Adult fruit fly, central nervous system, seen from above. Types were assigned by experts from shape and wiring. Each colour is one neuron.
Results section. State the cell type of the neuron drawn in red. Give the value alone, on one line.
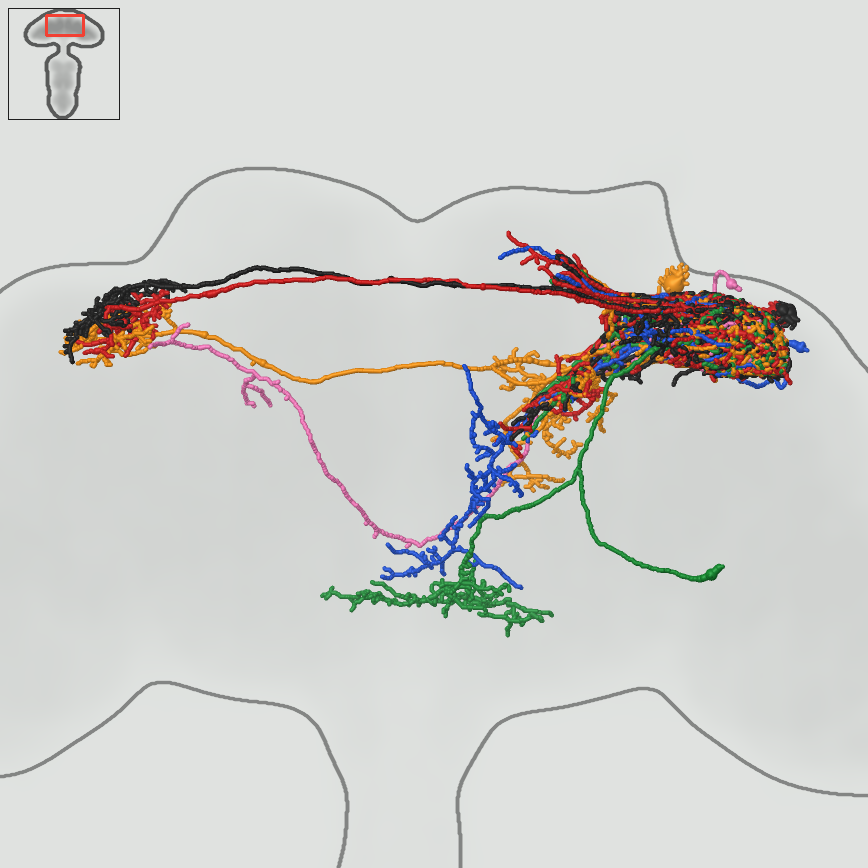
TuTuA_2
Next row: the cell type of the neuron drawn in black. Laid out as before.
TuTuA_1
